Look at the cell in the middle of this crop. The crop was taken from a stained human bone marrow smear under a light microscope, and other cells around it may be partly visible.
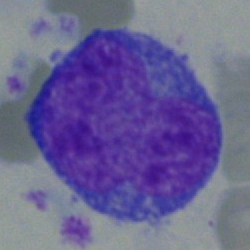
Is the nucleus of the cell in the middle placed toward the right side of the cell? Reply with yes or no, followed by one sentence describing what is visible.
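No. The cytoplasm is widest at the upper right, where the nucleus is indented.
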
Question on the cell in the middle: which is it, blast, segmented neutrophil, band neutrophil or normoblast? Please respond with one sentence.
Occupying the centre of the crop is a blast.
